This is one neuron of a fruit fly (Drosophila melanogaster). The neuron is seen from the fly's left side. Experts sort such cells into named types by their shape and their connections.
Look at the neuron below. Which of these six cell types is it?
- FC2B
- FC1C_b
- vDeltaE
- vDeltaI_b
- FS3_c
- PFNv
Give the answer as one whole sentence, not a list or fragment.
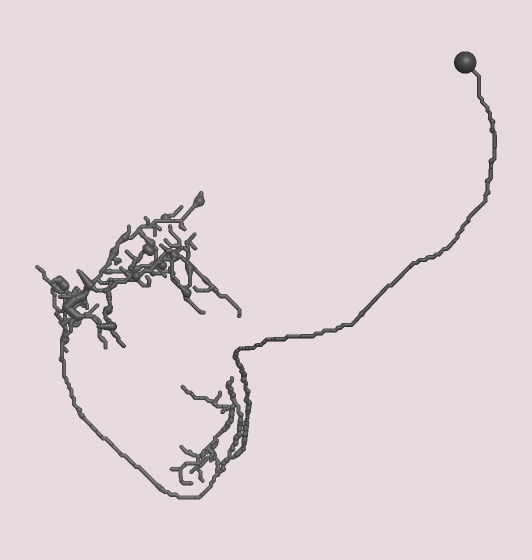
The cell type vDeltaI_b is the type of this neuron.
